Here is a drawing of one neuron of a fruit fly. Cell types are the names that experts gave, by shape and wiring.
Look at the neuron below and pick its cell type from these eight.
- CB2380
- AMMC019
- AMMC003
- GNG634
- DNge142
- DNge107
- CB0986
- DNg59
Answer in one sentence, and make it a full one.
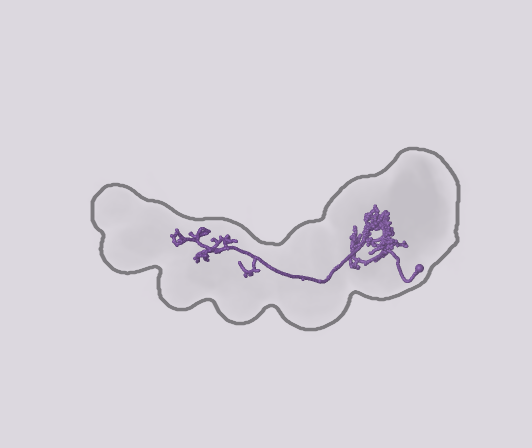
The neuron belongs to cell type DNge107.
